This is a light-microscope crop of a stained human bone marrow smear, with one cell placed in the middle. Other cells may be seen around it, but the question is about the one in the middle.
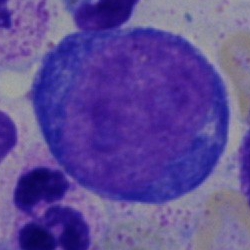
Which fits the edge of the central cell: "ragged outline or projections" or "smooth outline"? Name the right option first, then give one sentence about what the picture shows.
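Smooth outline. The cell surface has no projections.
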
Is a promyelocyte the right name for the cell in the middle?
no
